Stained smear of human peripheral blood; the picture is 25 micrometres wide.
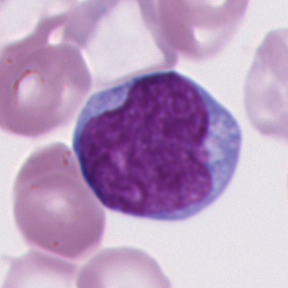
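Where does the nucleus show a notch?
It cuts into the upper-left border.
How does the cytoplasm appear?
A narrow rim, widest on the right side, with no visible granules.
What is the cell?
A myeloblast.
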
